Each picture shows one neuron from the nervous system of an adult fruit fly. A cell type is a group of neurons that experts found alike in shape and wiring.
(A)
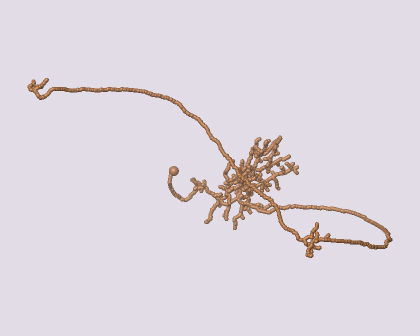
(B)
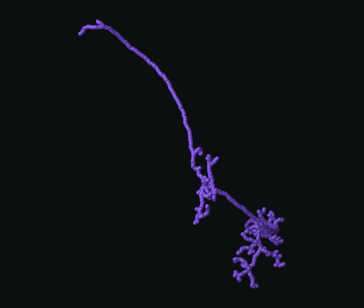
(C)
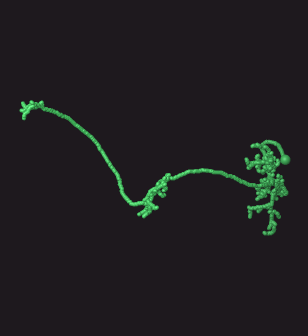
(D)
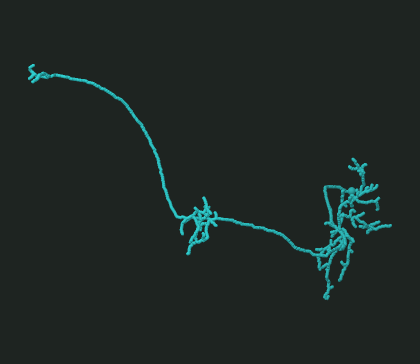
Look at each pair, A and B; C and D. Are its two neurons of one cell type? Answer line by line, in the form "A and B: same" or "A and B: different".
A and B: different
C and D: same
